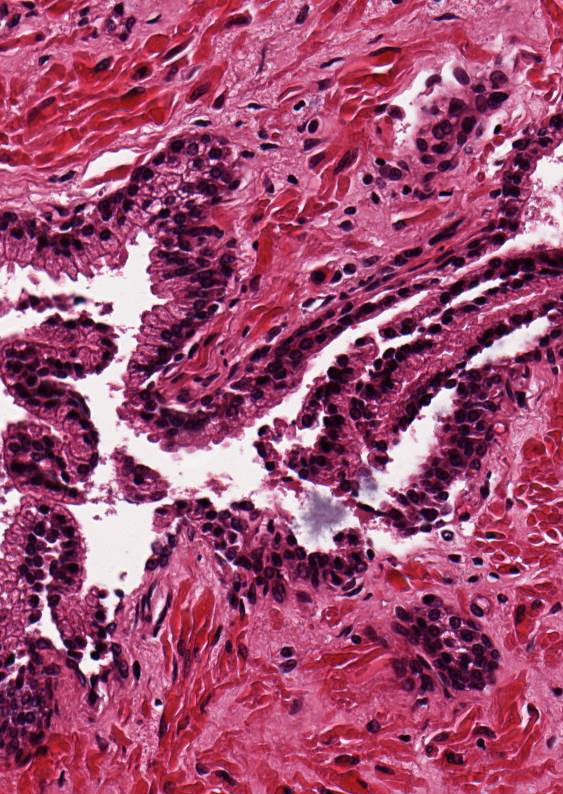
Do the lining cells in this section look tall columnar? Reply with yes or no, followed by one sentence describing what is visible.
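Yes. The lumen is lined by columnar epithelium with crowded, darkly staining nuclei.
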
